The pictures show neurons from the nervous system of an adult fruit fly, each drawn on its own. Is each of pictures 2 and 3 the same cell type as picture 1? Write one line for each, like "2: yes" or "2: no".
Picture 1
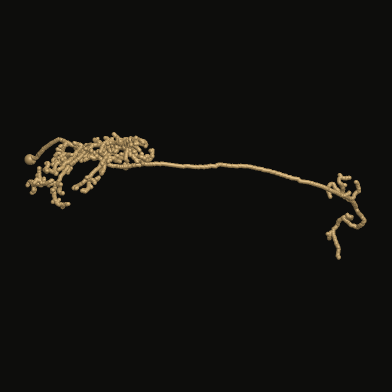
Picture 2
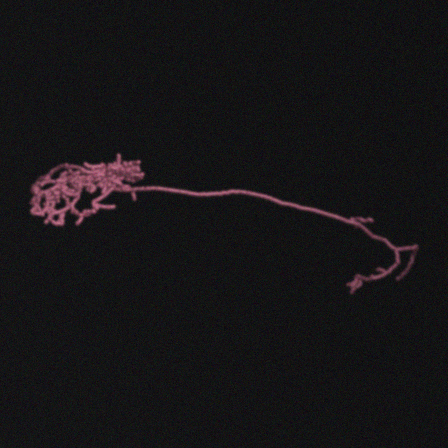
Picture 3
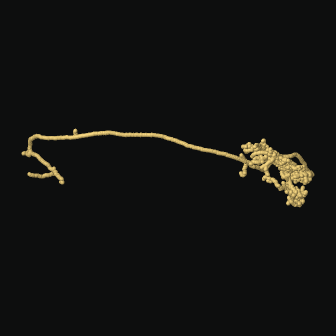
2: yes
3: yes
